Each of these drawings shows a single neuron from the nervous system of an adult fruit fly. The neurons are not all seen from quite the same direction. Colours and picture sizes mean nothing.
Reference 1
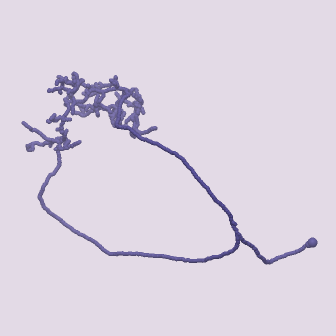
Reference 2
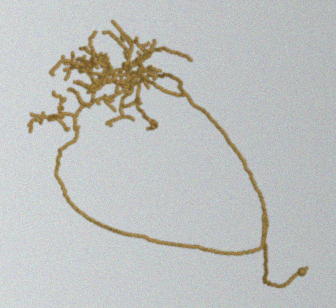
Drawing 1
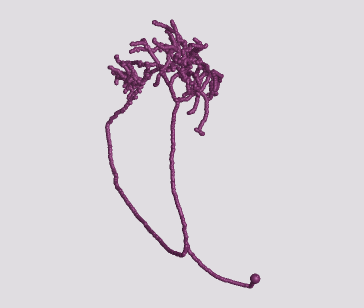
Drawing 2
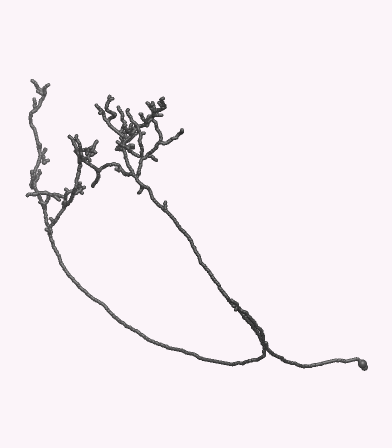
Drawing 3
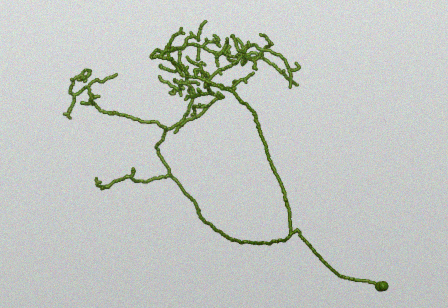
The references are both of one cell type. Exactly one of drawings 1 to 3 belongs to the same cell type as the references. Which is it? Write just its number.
1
